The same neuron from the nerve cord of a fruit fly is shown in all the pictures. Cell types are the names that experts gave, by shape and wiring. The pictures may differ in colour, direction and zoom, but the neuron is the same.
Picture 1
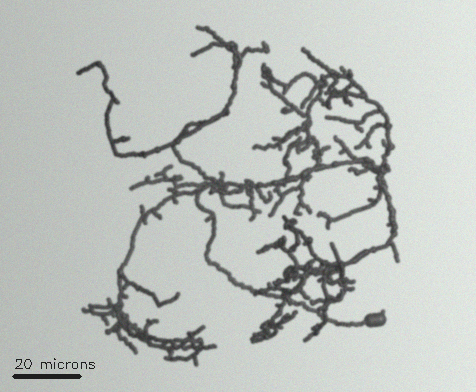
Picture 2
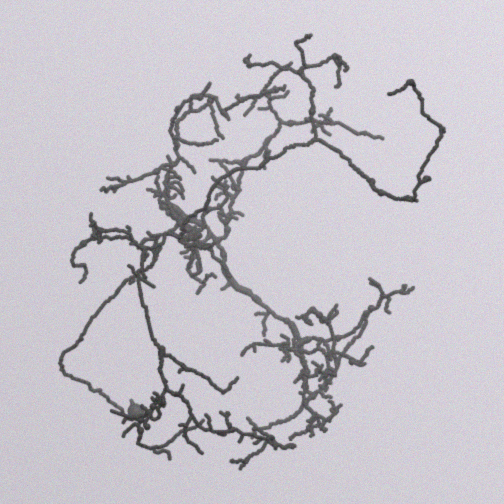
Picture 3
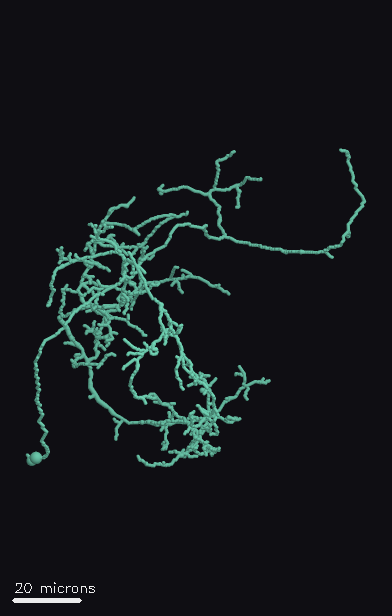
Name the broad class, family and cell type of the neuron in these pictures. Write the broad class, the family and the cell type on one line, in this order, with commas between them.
nerve-cord intrinsic neuron, hemilineage 04B, IN04B100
